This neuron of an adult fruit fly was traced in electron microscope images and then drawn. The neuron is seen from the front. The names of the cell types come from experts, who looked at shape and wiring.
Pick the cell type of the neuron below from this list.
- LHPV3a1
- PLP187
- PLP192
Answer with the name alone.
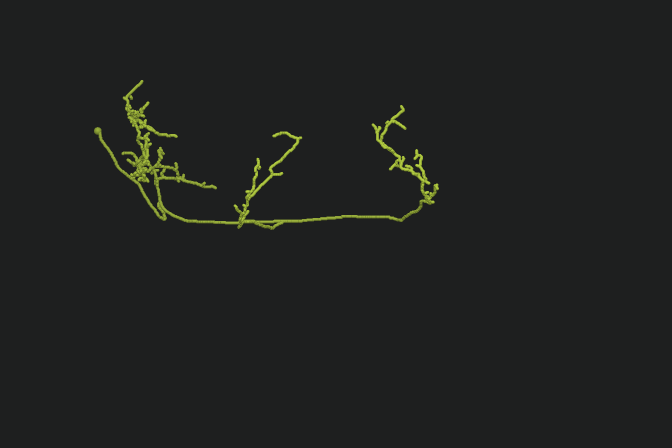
PLP187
